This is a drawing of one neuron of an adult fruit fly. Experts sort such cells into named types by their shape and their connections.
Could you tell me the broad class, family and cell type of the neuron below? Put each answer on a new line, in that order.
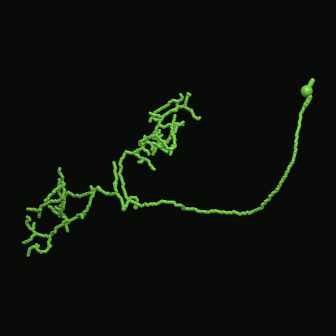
central-brain intrinsic neuron
hemilineage TRdm
GNG408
